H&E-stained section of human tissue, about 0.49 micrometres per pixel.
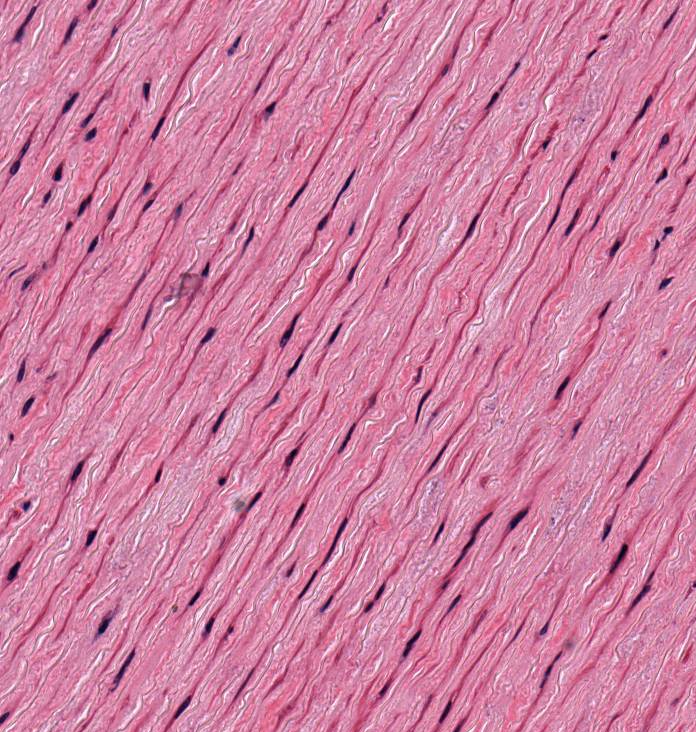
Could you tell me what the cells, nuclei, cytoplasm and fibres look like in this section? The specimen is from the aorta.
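You'll see the fibres are finely wavy along their length, not straight. The nuclei are dark purple, thin and elongated, and they follow the direction of the fibres. There aren't many of them: they're widely spaced with plenty of fibrous material in between, and each sits on its own among the fibres rather than in a cluster.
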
